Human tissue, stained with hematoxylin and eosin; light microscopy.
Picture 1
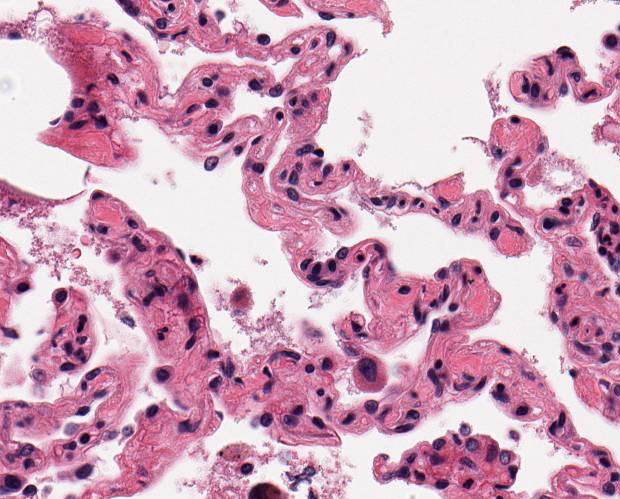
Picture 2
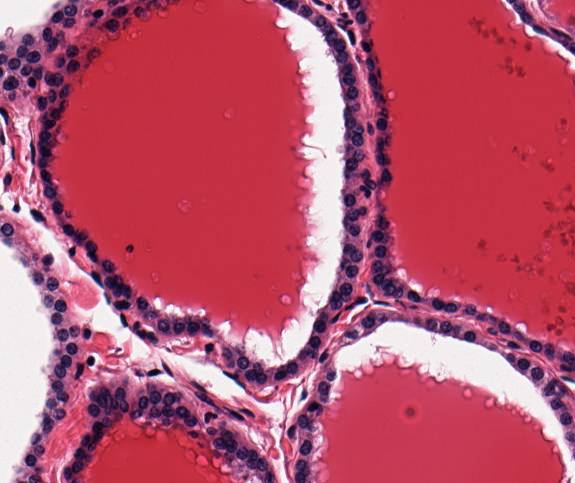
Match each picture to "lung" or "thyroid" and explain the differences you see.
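Lung is picture 1; thyroid, picture 2. Picture 1 consists of thin, branching, wavy strands running between large open spaces, their cores pink, wavy and fibrillar.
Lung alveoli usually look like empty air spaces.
Picture 2 is filled by large, closely packed, rounded follicles separated only by thin partitions. Linings differ. In picture 1 flattened cells, not tall columnar ones, cover the strand surfaces, and the small, dark, round to oval nuclei often sit at those surfaces. In picture 2 each follicle has a single layer of cuboidal epithelial cells with round, dark nuclei evenly spaced along the walls.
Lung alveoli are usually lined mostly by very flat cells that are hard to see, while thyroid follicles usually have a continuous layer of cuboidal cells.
Between the thyroid follicles, thin pink connective tissue strands carry flattened, spindle-shaped nuclei; this stroma is widest toward the lower left.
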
